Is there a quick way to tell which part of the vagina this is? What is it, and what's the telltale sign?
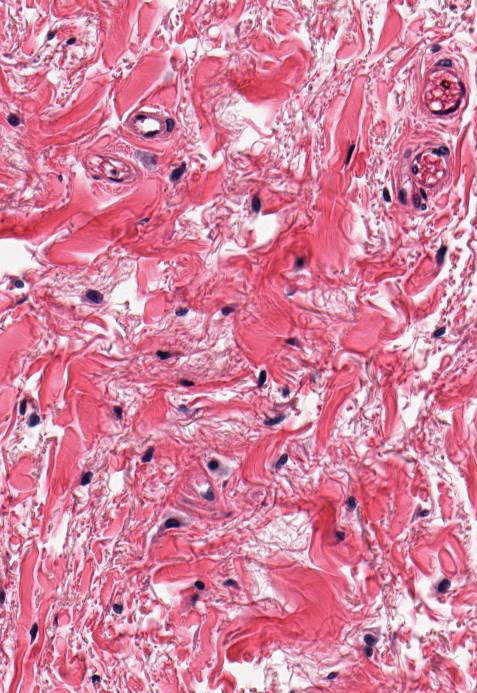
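That's dense connective tissue. The deciding point is the thick eosinophilic collagen bundles running haphazardly in many directions, with only scattered fibroblasts carrying small, dark, elongated nuclei and little visible cytoplasm.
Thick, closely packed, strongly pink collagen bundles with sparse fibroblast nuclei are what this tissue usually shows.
Smooth muscle would crowd its bundles with nuclei, whereas these bundles hold few cells. No epithelium appears, and fine, wispy, pale pink fibrils fill looser areas between the bundles.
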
